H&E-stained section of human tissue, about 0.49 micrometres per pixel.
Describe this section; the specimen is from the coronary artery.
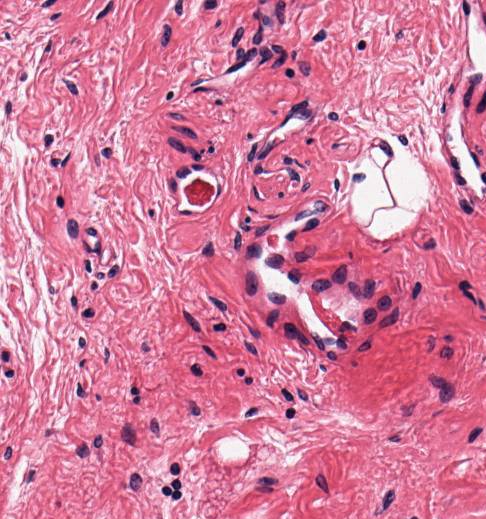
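Mostly dense pink collagen here, with wavy fibres across most of the field, and the stromal nuclei are largely thin and spindle-shaped. Near the bottom centre, though, a small cluster of round, dark nuclei sits in the stroma.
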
